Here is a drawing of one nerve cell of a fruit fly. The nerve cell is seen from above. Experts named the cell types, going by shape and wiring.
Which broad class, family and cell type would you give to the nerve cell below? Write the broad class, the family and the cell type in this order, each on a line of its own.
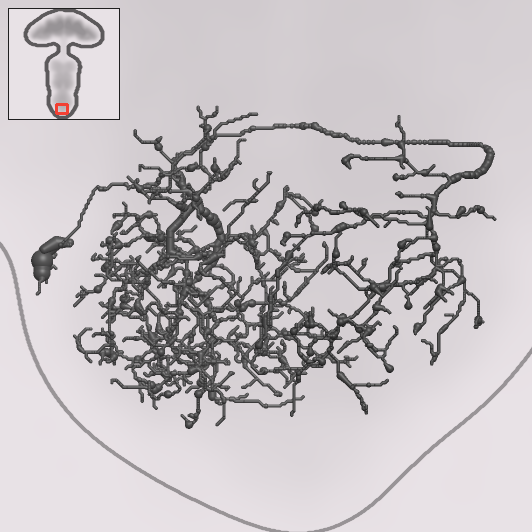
nerve-cord intrinsic neuron
hemilineage 01A
IN01A043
